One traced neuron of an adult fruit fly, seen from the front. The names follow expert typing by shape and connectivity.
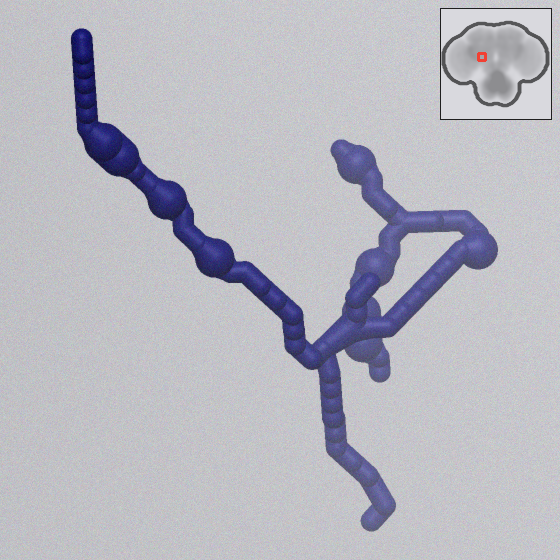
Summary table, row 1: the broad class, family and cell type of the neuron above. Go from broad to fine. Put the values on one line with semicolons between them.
sensory neuron entering the brain; class olfactory; ORN_VL1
